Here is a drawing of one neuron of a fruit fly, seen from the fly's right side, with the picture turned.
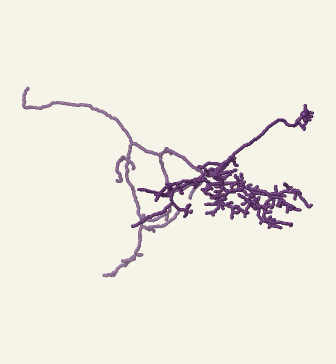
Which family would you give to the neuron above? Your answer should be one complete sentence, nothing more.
Family hemilineage LB3 includes the neuron shown here.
